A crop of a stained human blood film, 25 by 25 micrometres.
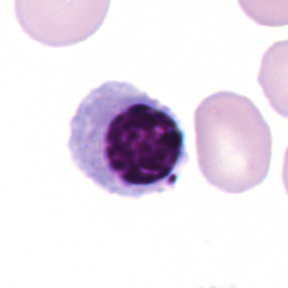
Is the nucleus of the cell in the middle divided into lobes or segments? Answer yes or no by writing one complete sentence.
No, the nucleus is not divided into lobes but is one compact round, oval or kidney-shaped mass.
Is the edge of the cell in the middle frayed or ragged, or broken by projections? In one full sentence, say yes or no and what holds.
Yes, it is a rough outline that this cell has.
